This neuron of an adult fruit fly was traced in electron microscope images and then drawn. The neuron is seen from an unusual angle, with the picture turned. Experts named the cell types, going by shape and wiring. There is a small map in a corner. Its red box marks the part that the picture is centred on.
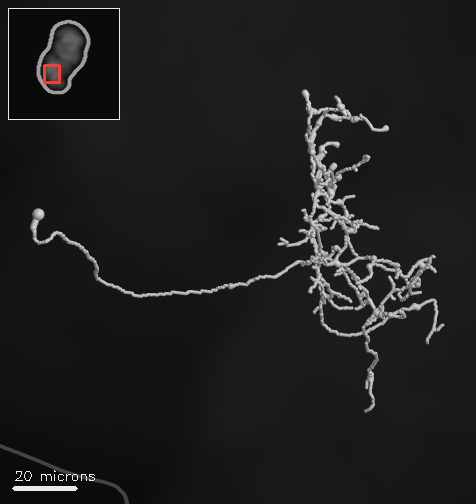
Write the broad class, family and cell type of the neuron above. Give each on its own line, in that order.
nerve-cord intrinsic neuron
hemilineage 16B
IN16B071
